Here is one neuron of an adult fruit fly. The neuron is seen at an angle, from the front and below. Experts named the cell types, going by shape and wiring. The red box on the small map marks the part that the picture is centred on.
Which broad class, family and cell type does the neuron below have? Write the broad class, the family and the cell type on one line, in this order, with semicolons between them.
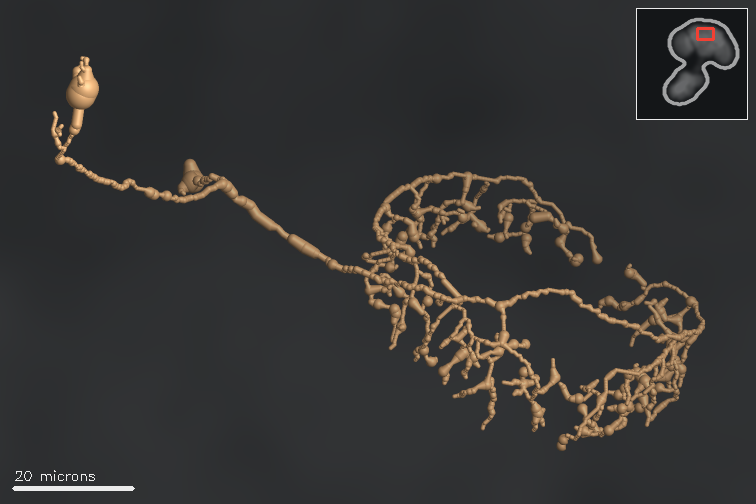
central-brain intrinsic neuron; hemilineage EBa1; ER2_c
